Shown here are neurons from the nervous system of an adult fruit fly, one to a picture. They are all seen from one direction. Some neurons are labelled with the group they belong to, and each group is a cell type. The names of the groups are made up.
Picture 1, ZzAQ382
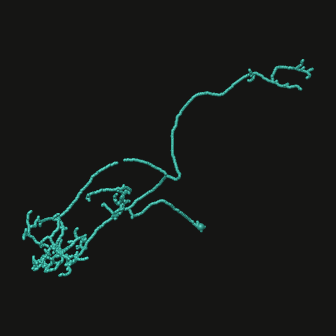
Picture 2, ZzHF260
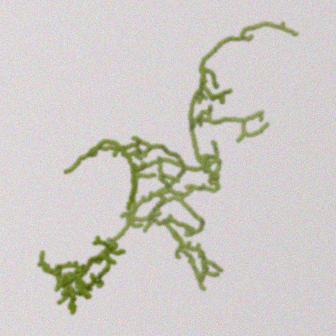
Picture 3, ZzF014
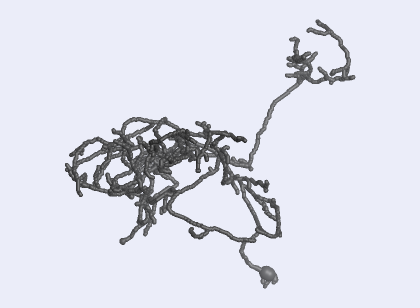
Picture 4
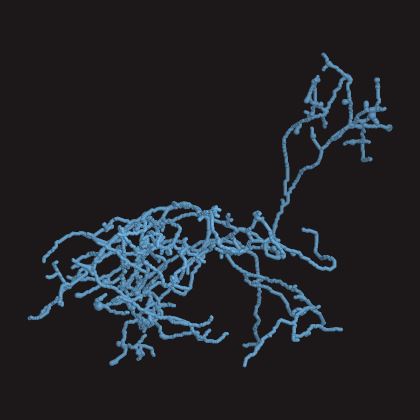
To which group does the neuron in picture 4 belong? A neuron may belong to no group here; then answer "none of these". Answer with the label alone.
ZzF014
